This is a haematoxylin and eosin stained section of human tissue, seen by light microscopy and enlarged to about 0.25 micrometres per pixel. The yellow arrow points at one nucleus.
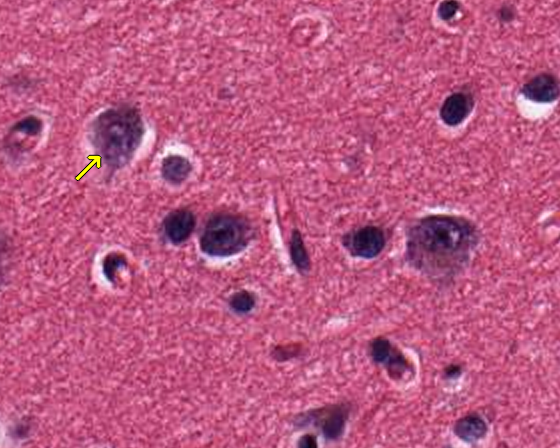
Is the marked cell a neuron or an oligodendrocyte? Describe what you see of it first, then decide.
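The cell body is clearly larger than the small, round, dark nuclei of the cells around it. Its cytoplasm stains a dusky purple, darker than the pink background, and its interior looks mottled with lighter and darker patches rather than evenly dark like the neighbouring nuclei. It lies on its own in the pink background, with a small dark round nucleus in its own pale rim just to its right. The marked cell is a neuron.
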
